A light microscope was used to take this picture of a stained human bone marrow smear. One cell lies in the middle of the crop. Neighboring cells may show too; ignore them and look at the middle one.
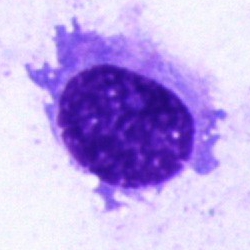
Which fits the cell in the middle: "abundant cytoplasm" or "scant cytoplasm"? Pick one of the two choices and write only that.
Scant cytoplasm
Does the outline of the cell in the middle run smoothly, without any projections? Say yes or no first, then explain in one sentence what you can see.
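No. The outline of the cell is irregular and ragged.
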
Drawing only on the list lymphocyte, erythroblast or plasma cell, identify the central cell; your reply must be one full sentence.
The crop centres on a single cell, and that cell is a plasma cell.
